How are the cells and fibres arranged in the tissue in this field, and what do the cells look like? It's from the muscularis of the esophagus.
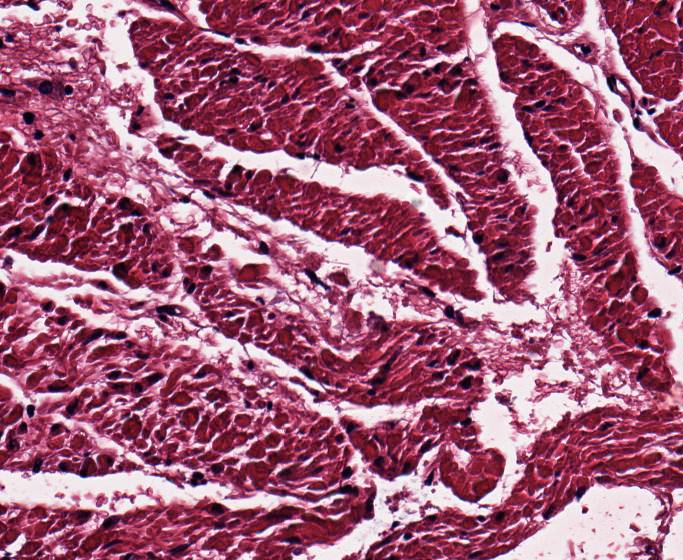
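Look first at the whole field: it is filled with bundles of deeply eosinophilic muscle fibres, with white clefts separating them. In most bundles the fibres are cut across, so you see small rounded or polygonal red profiles. Small dark nuclei, round to oval, are scattered sparsely among them. Notice that no fat cells appear here.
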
